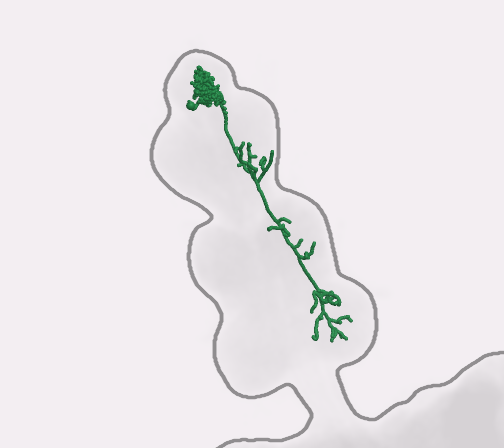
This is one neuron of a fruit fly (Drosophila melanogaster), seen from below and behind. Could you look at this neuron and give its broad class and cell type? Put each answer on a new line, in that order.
nerve-cord intrinsic neuron
INXXX126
